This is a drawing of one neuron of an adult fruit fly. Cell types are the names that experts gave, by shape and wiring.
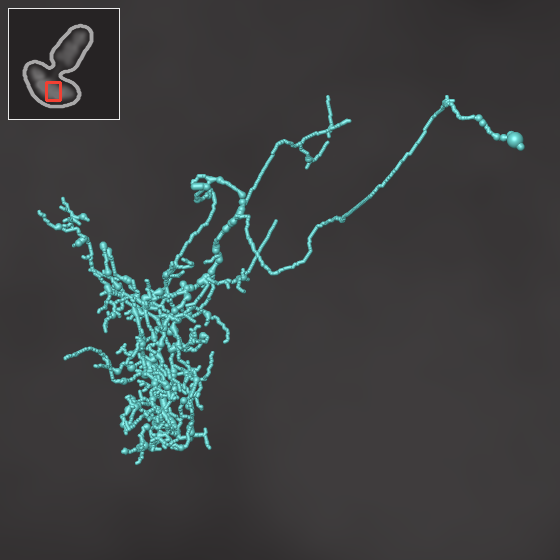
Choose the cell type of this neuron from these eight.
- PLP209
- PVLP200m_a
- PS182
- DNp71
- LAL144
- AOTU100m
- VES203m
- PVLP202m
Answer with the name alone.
LAL144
